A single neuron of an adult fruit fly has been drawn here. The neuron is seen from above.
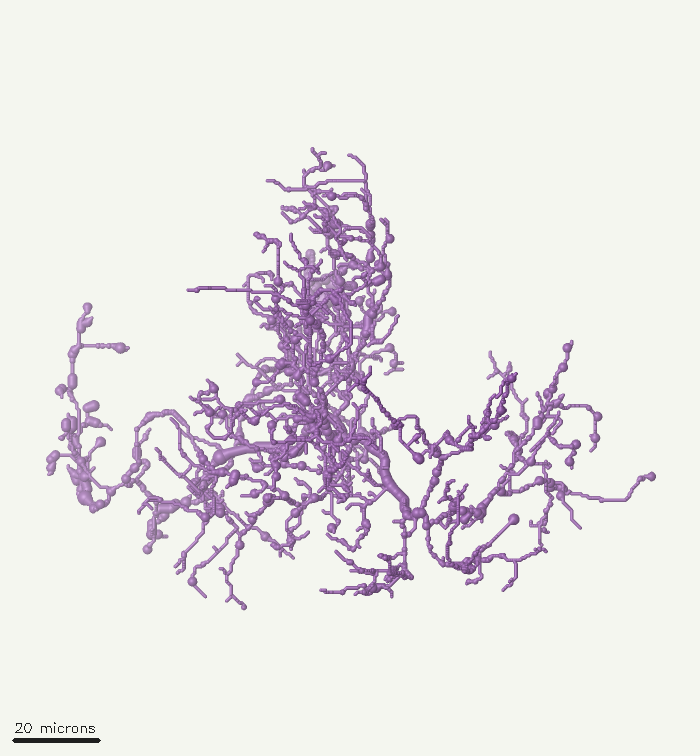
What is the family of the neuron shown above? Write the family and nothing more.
hemilineage MX3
